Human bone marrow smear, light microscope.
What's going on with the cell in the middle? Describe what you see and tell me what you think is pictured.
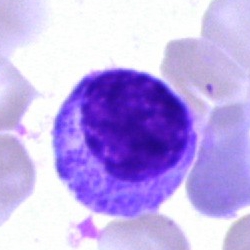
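Looking first at the nucleus, the chromatin is dark purple and coarsely clumped, with paler patches between the clumps. I can't make out a distinct nucleolus anywhere in it. Scattered dark purple granules dot the cytoplasm. Along the surface I see no projections or blebs. This is a myelocyte.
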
